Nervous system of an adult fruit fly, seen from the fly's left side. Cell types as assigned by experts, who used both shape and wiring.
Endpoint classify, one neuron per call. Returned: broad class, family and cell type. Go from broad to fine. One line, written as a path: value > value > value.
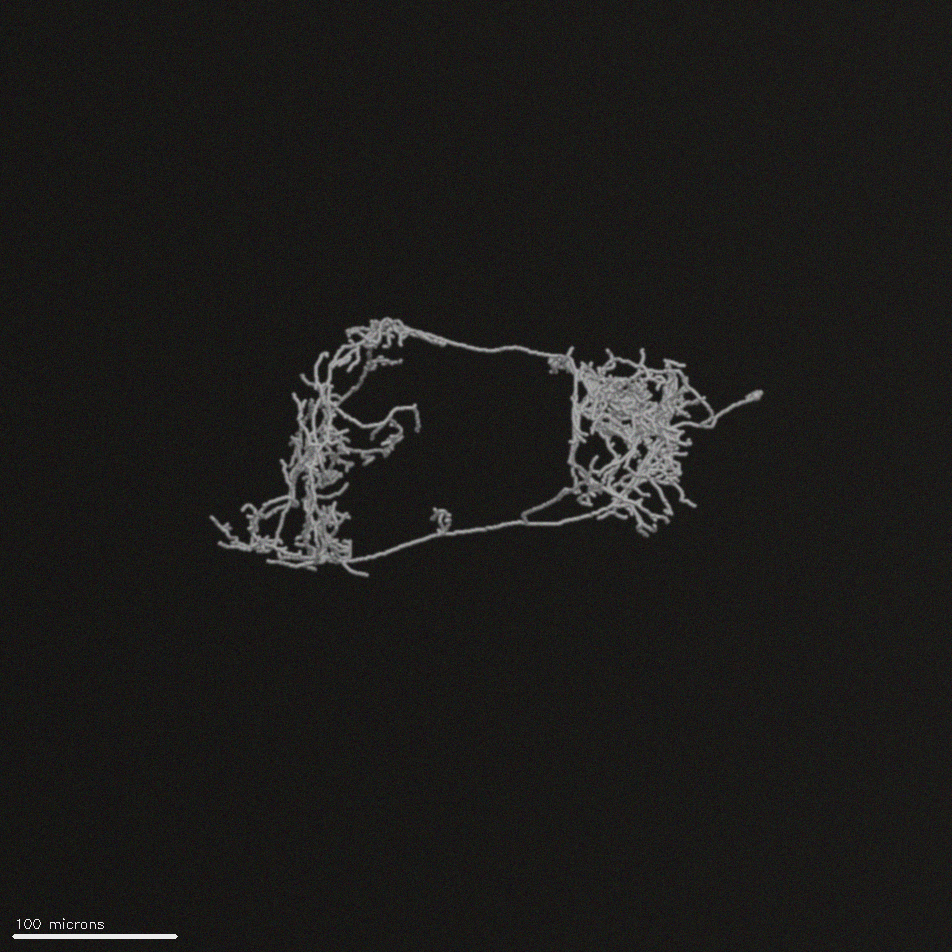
nerve-cord intrinsic neuron > hemilineage 13B > IN13B104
